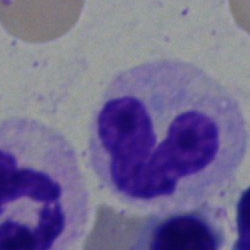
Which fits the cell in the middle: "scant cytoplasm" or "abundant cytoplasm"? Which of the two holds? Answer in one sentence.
The nucleus is surrounded by broad cytoplasm.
